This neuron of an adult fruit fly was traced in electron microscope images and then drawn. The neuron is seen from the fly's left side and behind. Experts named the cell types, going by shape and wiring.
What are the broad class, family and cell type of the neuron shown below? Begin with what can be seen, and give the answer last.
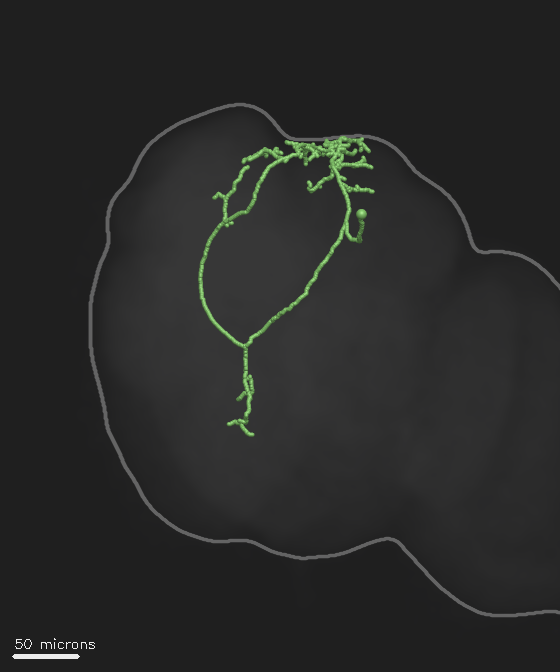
From top to bottom in the picture it spans about 250 microns. In this view it is taller than it is wide. Its broad class is central-brain intrinsic neuron. Its family is hemilineage DM2_central. Its cell type is CB4126.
